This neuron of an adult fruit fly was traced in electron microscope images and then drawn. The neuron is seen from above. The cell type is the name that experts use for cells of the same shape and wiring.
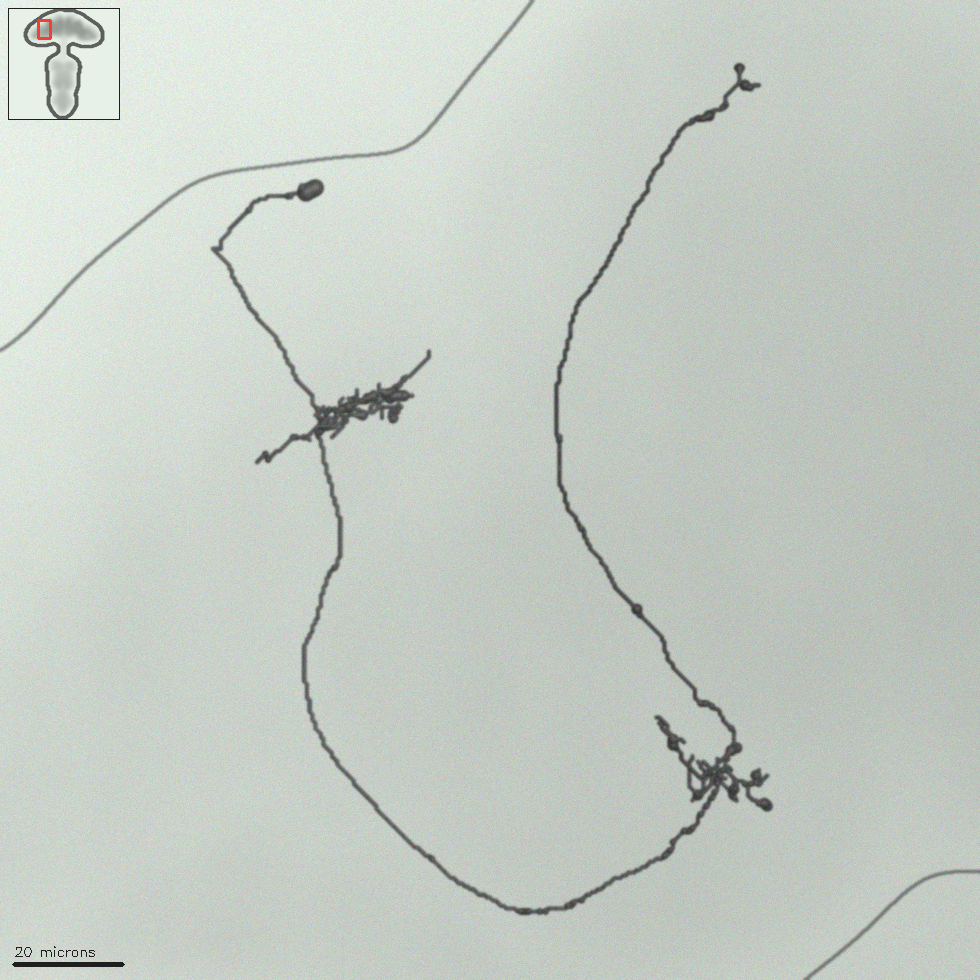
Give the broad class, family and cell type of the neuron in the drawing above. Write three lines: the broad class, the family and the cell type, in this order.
visual projection neuron
MeTu
MeTu4c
